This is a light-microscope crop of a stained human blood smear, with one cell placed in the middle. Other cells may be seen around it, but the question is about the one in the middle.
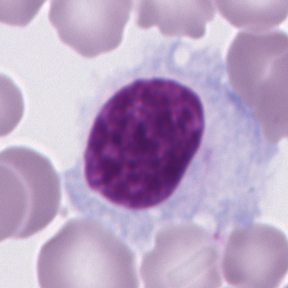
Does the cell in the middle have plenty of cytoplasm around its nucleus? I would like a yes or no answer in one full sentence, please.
Yes, the cell has plenty of cytoplasm around its nucleus.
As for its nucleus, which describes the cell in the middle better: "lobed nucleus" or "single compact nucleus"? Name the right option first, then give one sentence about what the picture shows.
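Single compact nucleus. The nucleus is oval, with no indentation or lobes.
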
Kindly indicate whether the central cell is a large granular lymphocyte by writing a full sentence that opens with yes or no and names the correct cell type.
No, the cell under consideration is a hairy cell instead of a large granular lymphocyte.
